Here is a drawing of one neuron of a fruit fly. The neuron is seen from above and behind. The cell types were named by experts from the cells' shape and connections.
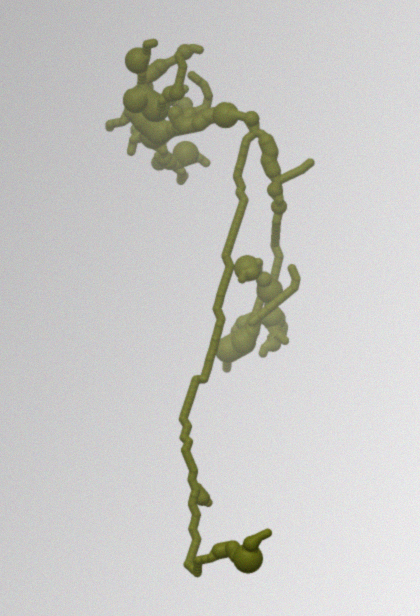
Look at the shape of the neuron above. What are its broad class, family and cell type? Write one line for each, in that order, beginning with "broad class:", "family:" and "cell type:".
broad class: optic-lobe intrinsic neuron
family: T
cell type: T5a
